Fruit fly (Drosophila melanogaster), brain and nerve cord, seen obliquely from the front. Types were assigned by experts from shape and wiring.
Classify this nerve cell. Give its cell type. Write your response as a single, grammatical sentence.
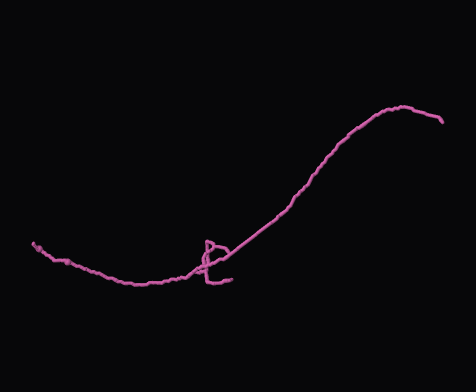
The cell type that fits this neuron is ORN_VM4.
